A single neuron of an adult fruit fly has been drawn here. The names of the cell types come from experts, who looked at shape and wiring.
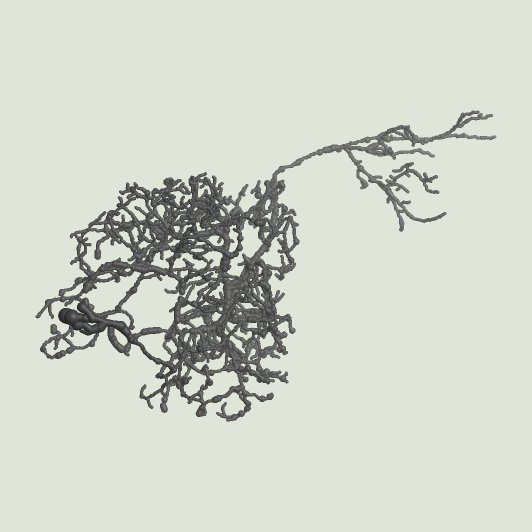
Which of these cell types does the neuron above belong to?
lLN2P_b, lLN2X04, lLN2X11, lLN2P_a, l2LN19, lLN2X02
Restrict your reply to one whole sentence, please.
For this neuron, the cell type is lLN2X02.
